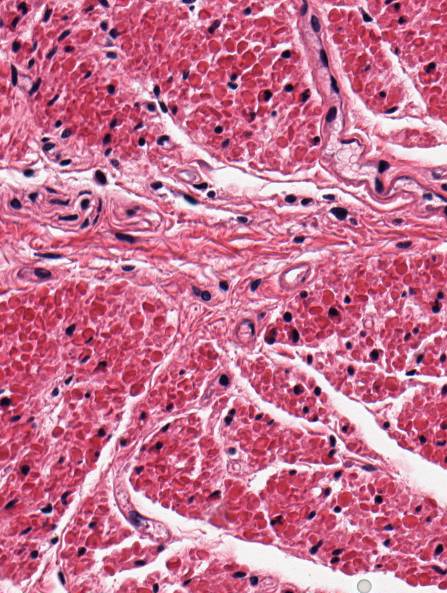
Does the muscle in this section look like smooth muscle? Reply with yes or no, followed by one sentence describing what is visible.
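Yes. The field is made up of bundles of smooth muscle cells cut in cross-section, separated by thin septa.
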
